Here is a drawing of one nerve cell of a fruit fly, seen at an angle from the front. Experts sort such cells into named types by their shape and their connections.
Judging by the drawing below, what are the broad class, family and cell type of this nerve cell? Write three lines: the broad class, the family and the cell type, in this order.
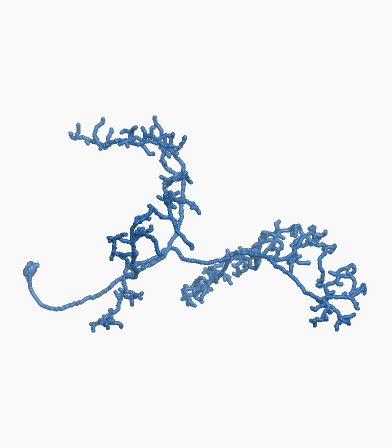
central-brain intrinsic neuron
hemilineage AOTUv4_ventral
FB5C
